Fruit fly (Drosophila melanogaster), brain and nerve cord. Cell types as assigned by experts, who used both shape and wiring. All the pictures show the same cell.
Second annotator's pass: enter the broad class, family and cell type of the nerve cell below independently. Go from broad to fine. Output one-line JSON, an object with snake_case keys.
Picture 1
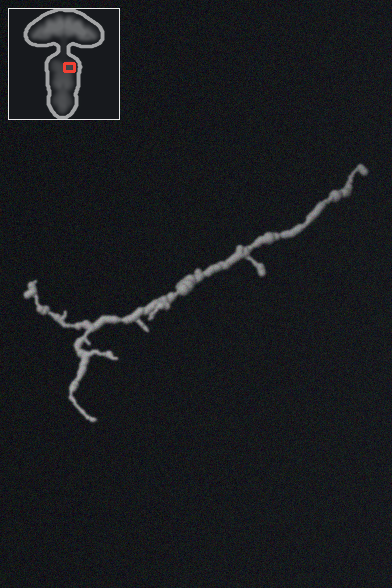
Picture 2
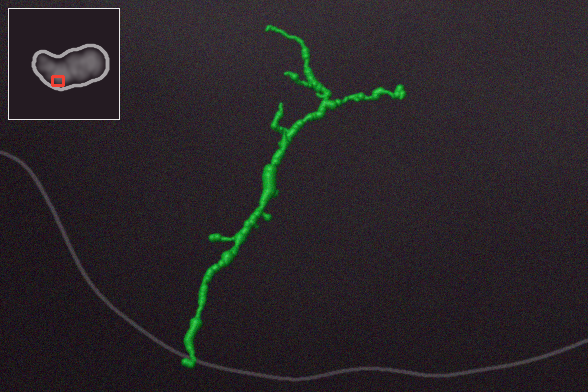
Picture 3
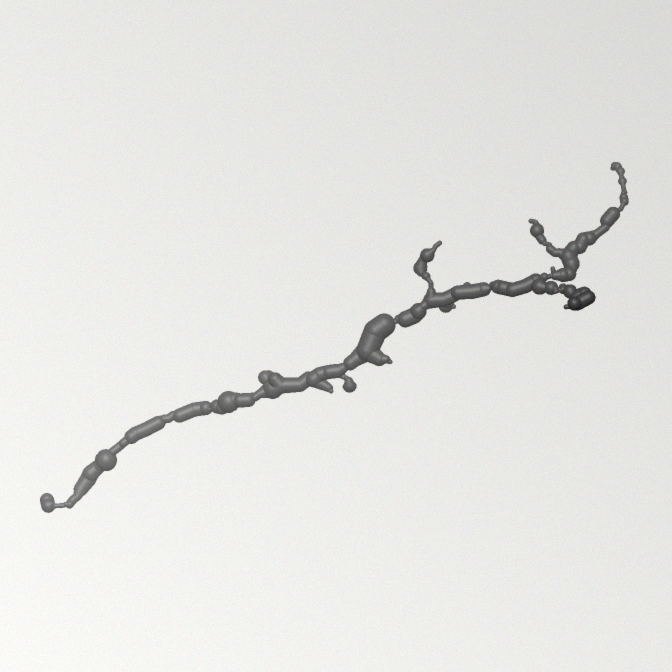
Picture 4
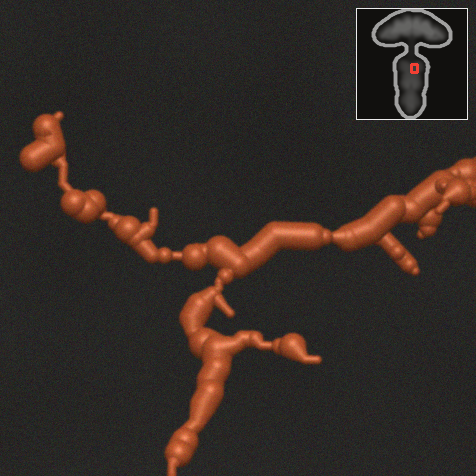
{"broad_class": "sensory neuron entering the nerve cord", "family": "class mechanosensory proprioceptive", "cell_type": "SNpp43"}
